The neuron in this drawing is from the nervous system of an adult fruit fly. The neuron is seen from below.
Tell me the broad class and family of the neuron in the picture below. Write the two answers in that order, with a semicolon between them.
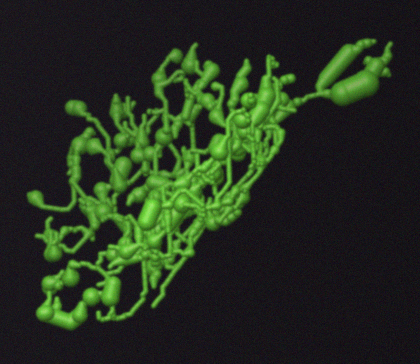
optic-lobe intrinsic neuron; Dm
